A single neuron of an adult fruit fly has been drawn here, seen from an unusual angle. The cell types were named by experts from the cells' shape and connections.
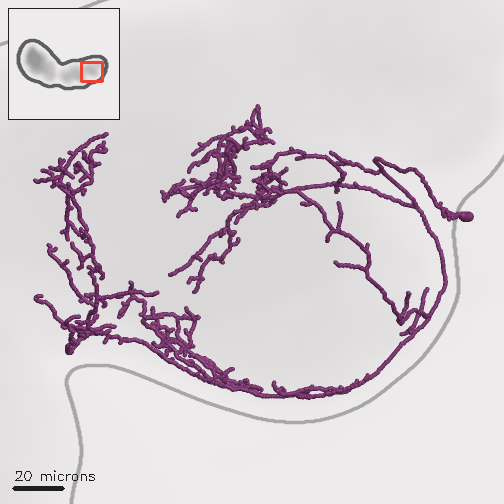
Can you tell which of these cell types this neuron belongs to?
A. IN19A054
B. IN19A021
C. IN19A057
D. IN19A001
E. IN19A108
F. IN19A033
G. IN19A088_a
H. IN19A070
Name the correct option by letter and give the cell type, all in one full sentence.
From the options, C supplies the neuron's cell type, IN19A057.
